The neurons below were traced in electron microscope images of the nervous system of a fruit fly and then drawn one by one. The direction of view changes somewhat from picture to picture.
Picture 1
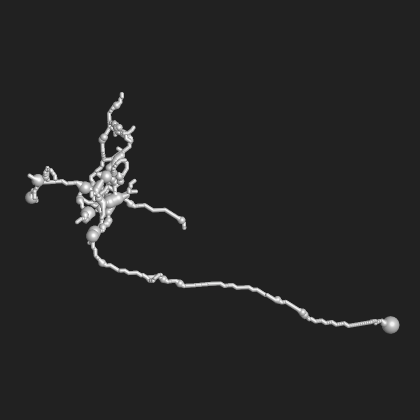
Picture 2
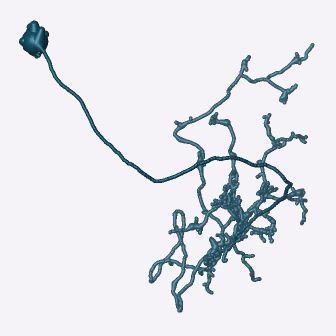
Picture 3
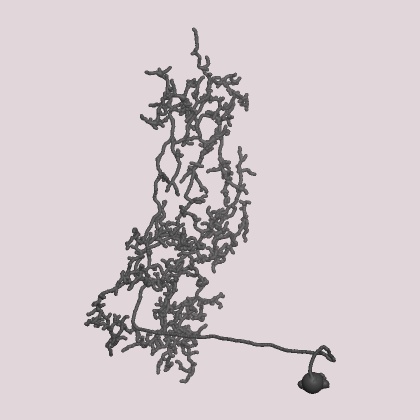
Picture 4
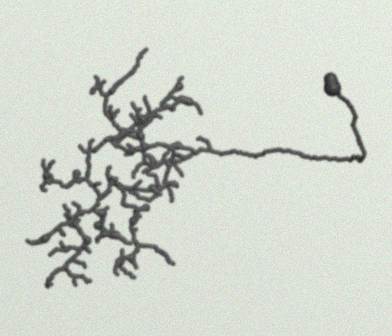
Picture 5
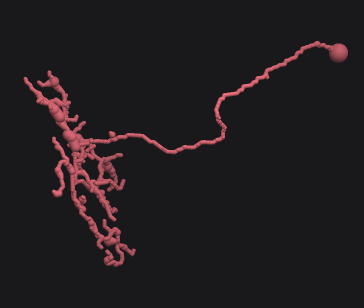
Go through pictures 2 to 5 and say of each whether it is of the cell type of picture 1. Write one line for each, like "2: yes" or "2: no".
2: yes
3: no
4: no
5: yes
